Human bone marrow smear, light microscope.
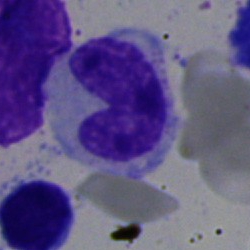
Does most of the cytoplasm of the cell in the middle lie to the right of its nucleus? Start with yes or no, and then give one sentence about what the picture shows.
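No. The nucleus sits toward the right of the cell, leaving the widest band of cytoplasm on the left.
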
